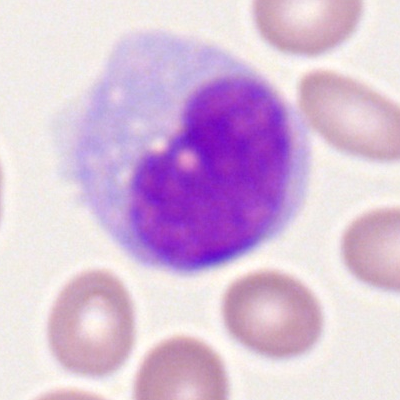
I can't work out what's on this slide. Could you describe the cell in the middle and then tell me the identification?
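A rounded outline encloses this cell, though along its left edge the border is faint and slightly ragged. Its nucleus is indented, with a notch on the upper left side. Abundant cytoplasm occupies roughly the left half of the cell and contains a few small, pale, clear spots. This cell is a monocyte.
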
